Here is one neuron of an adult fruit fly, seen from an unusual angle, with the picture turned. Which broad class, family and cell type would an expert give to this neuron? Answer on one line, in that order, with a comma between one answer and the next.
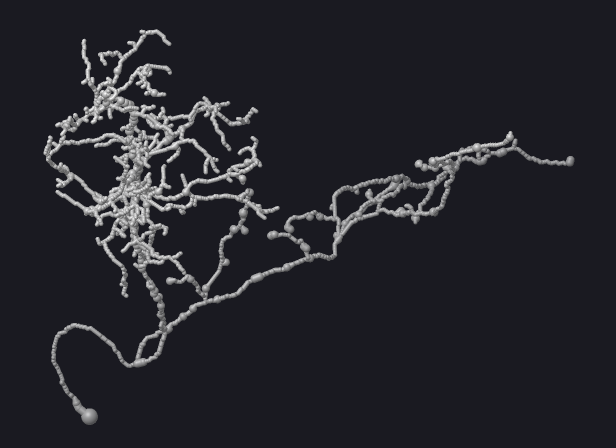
central-brain intrinsic neuron, hemilineage LHl1, AVLP762m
